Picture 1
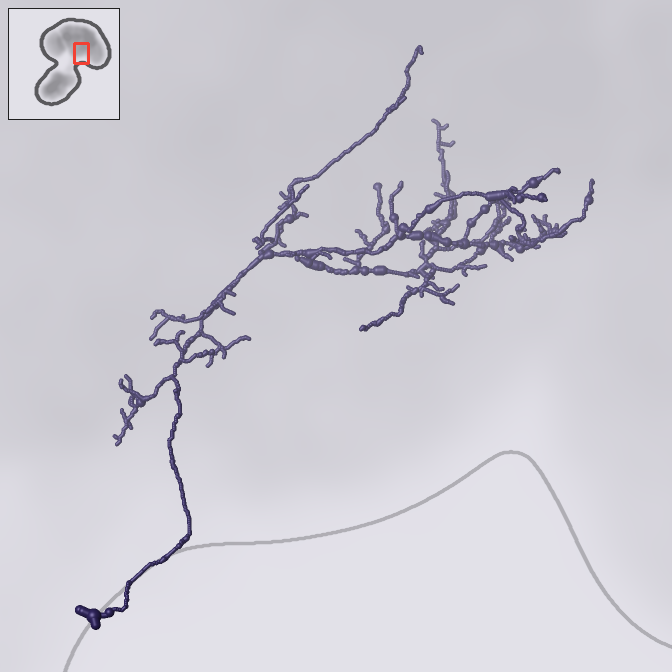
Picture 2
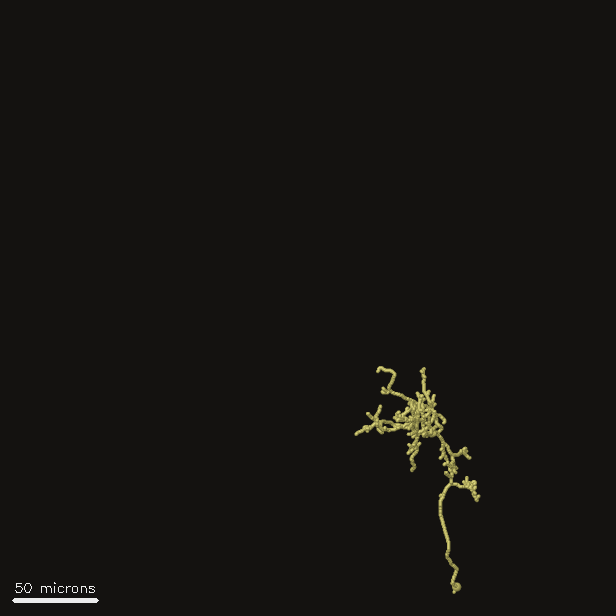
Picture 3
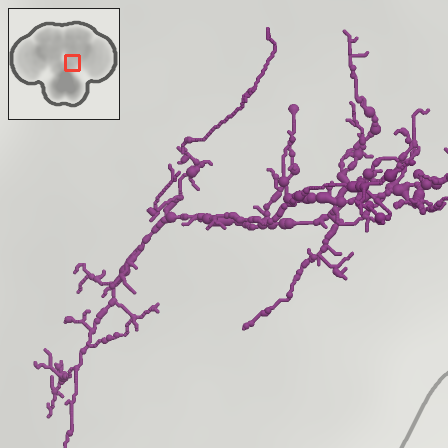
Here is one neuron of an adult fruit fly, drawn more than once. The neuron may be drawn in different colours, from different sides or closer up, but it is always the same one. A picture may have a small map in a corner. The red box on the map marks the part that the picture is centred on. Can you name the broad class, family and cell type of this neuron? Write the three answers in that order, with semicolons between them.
central-brain intrinsic neuron; hemilineage LB3; CB2235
